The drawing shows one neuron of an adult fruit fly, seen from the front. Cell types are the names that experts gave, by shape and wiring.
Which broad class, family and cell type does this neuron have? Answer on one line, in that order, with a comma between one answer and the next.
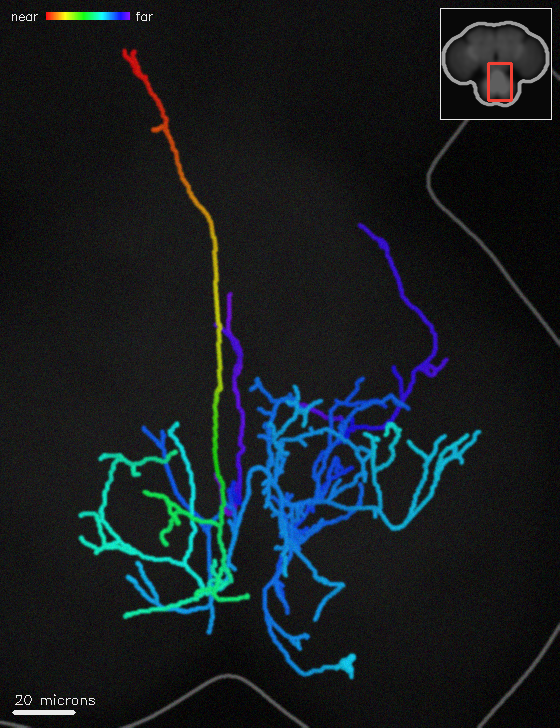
ascending neuron, hemilineage 05B, AN05B048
